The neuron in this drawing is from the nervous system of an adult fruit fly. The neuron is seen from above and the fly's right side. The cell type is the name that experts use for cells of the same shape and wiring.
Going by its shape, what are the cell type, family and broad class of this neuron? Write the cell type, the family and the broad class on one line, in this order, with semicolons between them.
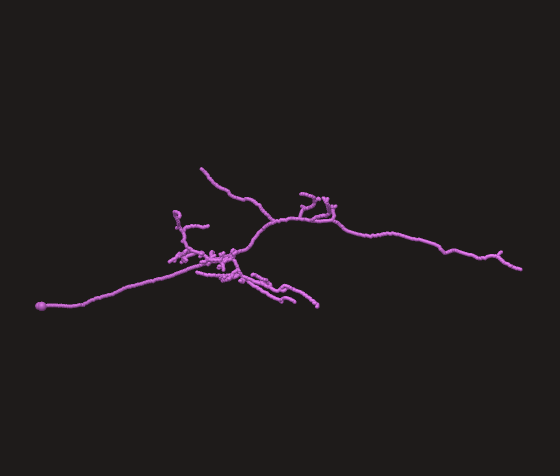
IN08B088; hemilineage 08B; nerve-cord intrinsic neuron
